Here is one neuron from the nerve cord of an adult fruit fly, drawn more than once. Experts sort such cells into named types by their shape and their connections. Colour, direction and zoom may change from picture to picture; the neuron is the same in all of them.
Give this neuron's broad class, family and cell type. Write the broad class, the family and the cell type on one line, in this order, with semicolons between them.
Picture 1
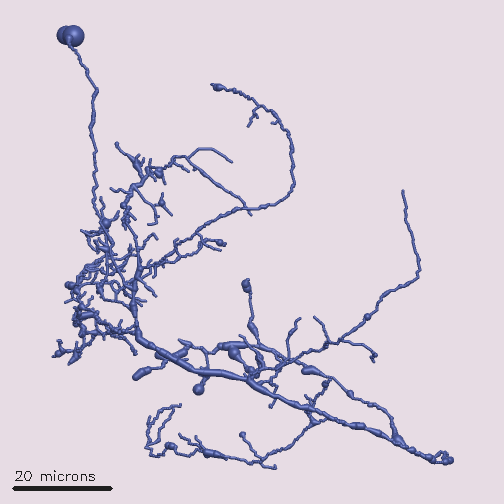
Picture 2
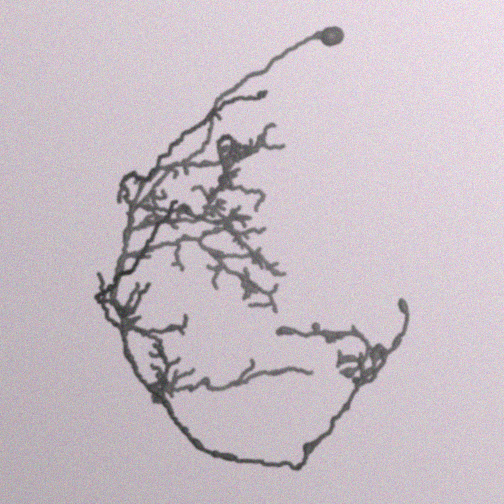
nerve-cord intrinsic neuron; hemilineage 09A; IN09A035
